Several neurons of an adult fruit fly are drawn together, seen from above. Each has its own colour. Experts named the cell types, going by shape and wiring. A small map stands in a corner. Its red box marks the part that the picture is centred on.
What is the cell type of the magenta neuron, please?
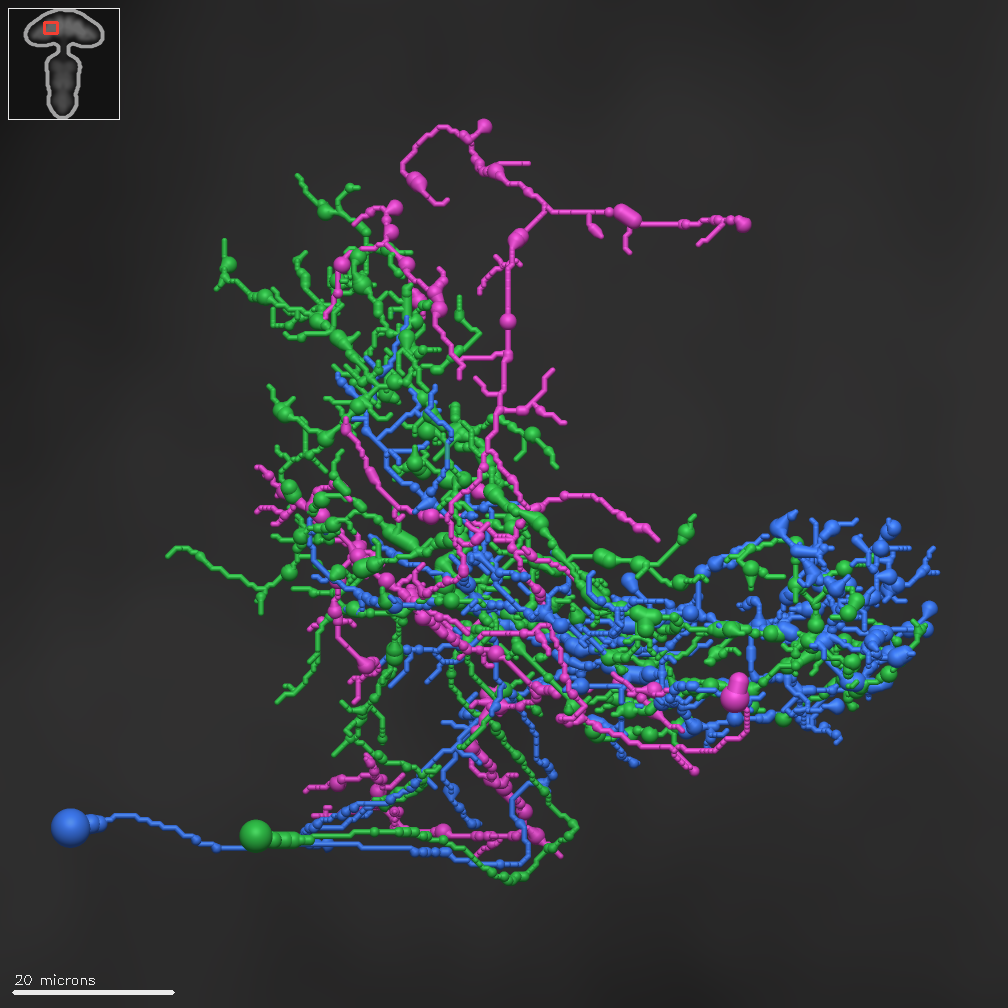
CB1846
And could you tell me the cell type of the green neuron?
SLP271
